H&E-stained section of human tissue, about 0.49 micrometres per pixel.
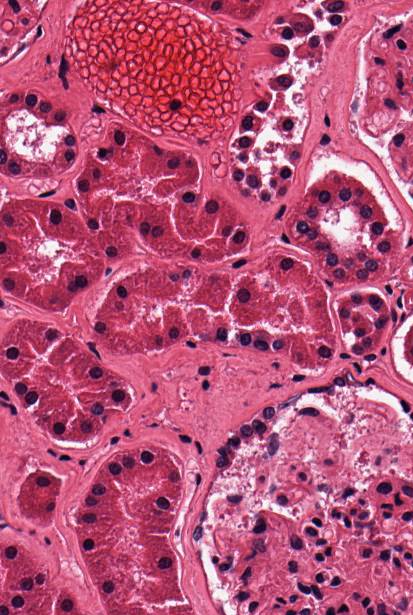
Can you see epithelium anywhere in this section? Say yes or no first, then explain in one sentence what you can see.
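Yes. The tubules are lined by cuboidal to low columnar cells with strongly eosinophilic, finely granular cytoplasm.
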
